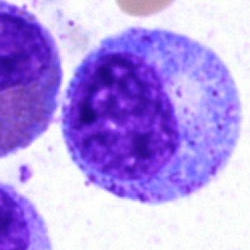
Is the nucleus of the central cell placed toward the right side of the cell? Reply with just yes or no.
No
